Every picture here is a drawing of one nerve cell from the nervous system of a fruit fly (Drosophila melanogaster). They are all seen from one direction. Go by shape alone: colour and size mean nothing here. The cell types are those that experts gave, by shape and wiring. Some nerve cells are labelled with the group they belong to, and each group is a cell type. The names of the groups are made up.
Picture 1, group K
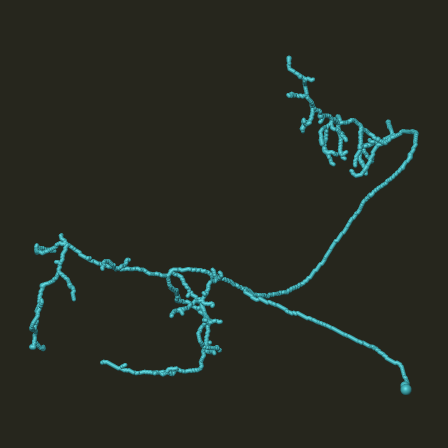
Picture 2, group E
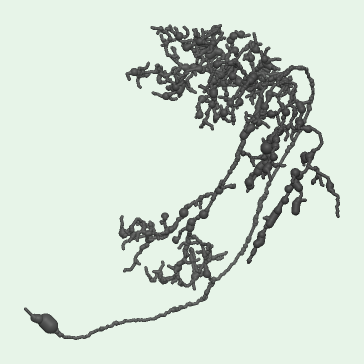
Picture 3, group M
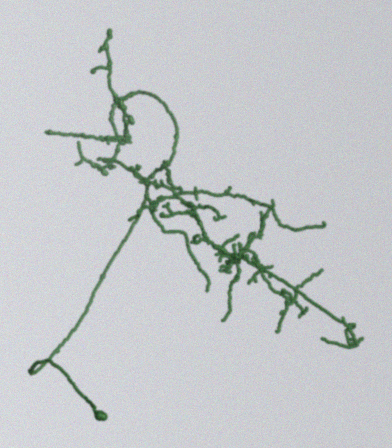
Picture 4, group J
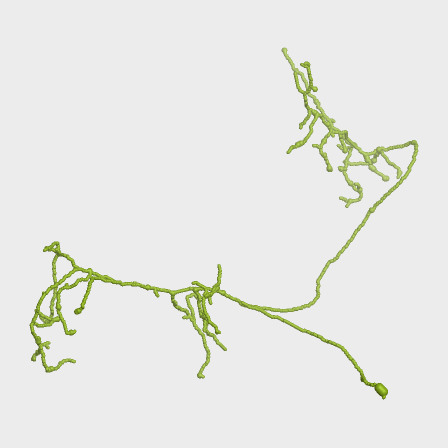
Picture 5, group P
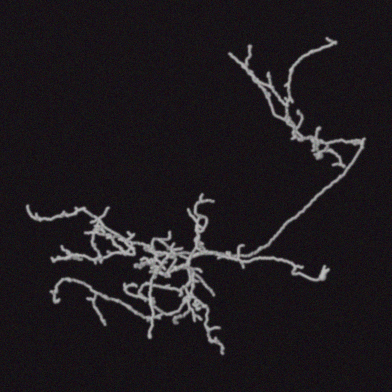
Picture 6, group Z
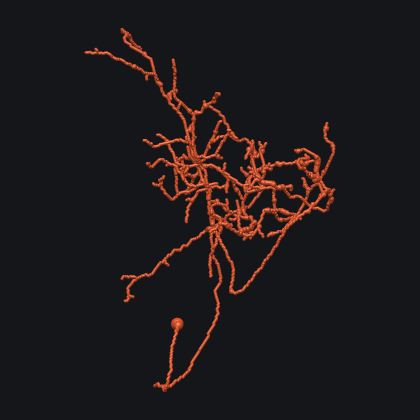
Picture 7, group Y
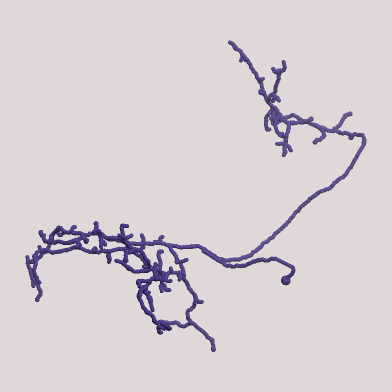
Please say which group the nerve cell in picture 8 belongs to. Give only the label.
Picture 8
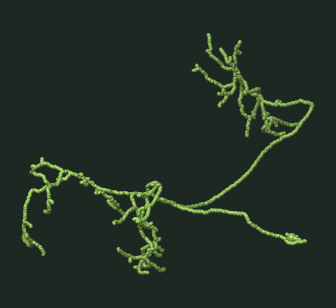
group J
